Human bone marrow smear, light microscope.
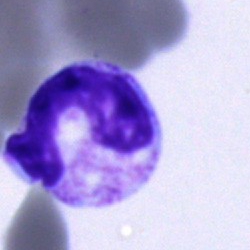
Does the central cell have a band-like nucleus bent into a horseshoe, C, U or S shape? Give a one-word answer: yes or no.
Yes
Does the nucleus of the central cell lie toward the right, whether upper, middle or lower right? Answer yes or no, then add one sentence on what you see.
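No. The nucleus fills the upper and left parts of the cell.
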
